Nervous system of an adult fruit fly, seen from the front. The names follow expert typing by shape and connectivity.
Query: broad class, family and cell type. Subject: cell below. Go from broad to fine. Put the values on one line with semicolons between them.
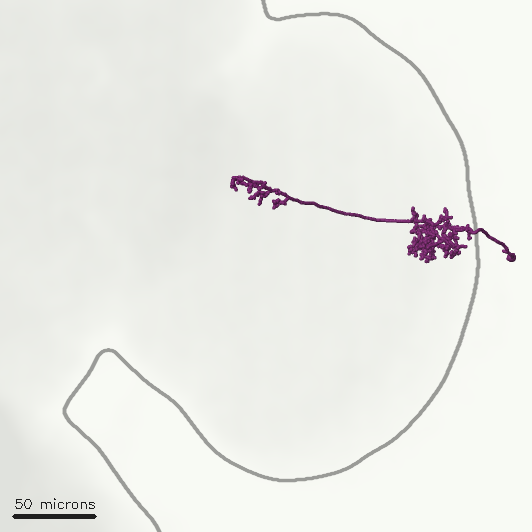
optic-lobe intrinsic neuron; Tm; Tm37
